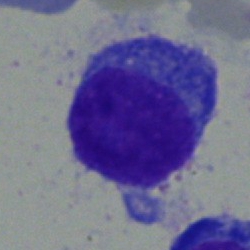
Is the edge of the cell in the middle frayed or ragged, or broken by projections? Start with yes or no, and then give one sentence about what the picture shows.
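Yes. A small pale blue bulge projects from the lower edge of the cell.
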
